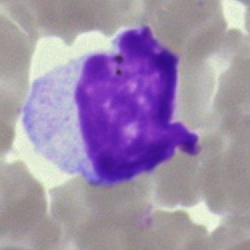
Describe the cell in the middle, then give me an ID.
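See how the cytoplasm sits mostly on the left side, and it's pale blue. The nucleus has an irregular outline with a notch at its top edge, and a small knob of it juts out at the lower right edge. That's a blast.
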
